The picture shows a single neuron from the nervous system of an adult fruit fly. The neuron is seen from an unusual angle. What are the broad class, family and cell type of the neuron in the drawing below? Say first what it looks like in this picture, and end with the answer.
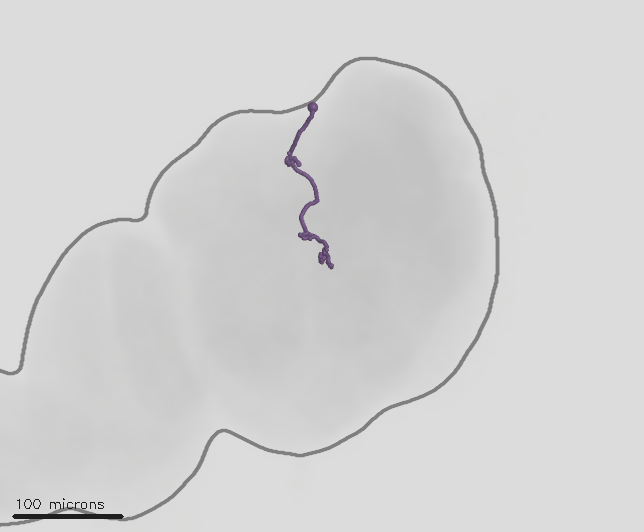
The cell body is at the top of the picture. By the scale bar it is about 150 microns tall in this view. Its broad class is central-brain intrinsic neuron. The name of its family is class CX. Its cell type is PFNp_a.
